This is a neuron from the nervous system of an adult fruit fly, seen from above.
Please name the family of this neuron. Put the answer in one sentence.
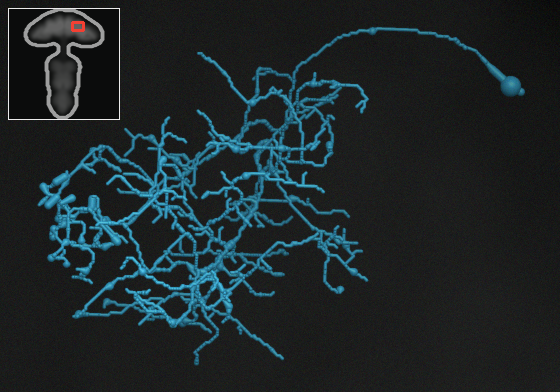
The family is hemilineage SLPad1_anterior.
